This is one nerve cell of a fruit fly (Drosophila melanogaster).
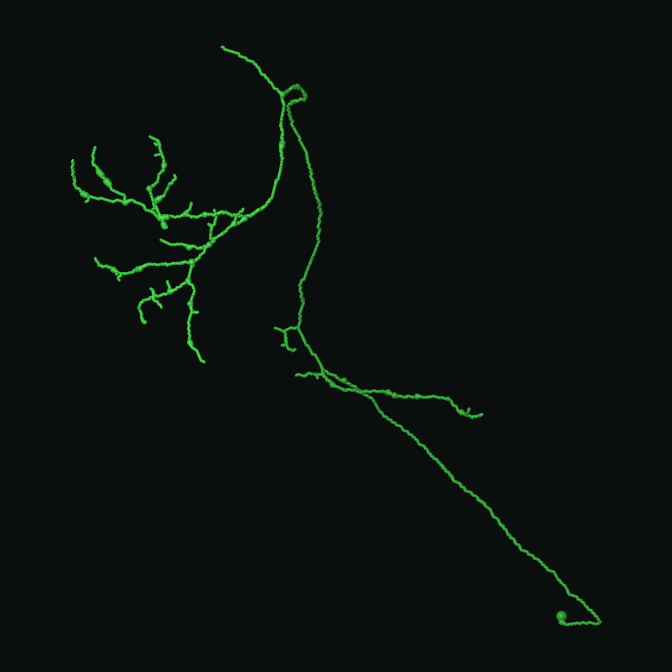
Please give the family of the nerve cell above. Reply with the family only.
hemilineage DM6_posterior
